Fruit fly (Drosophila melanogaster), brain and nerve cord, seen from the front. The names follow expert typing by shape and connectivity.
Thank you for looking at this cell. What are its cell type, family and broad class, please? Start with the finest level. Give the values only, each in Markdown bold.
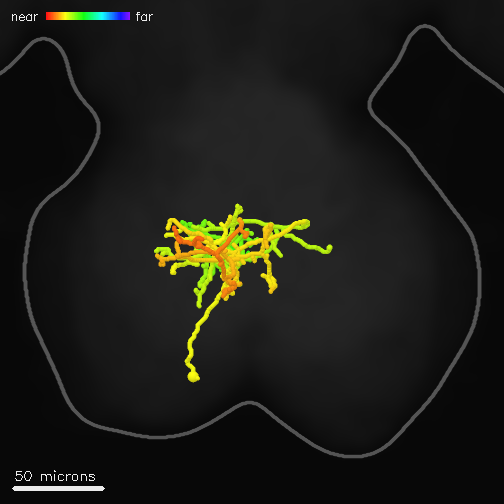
**IN06B056**, **hemilineage 06B**, **nerve-cord intrinsic neuron**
